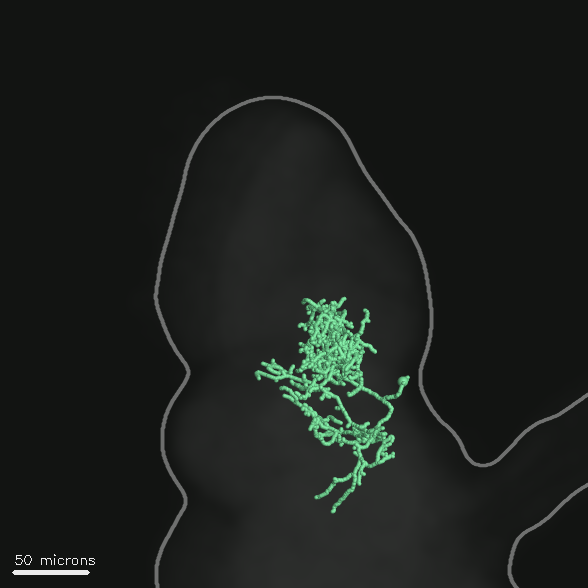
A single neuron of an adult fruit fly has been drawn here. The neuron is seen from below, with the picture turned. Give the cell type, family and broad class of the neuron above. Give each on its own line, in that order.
LT78
hemilineage VPNp&v1_ventral
visual projection neuron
